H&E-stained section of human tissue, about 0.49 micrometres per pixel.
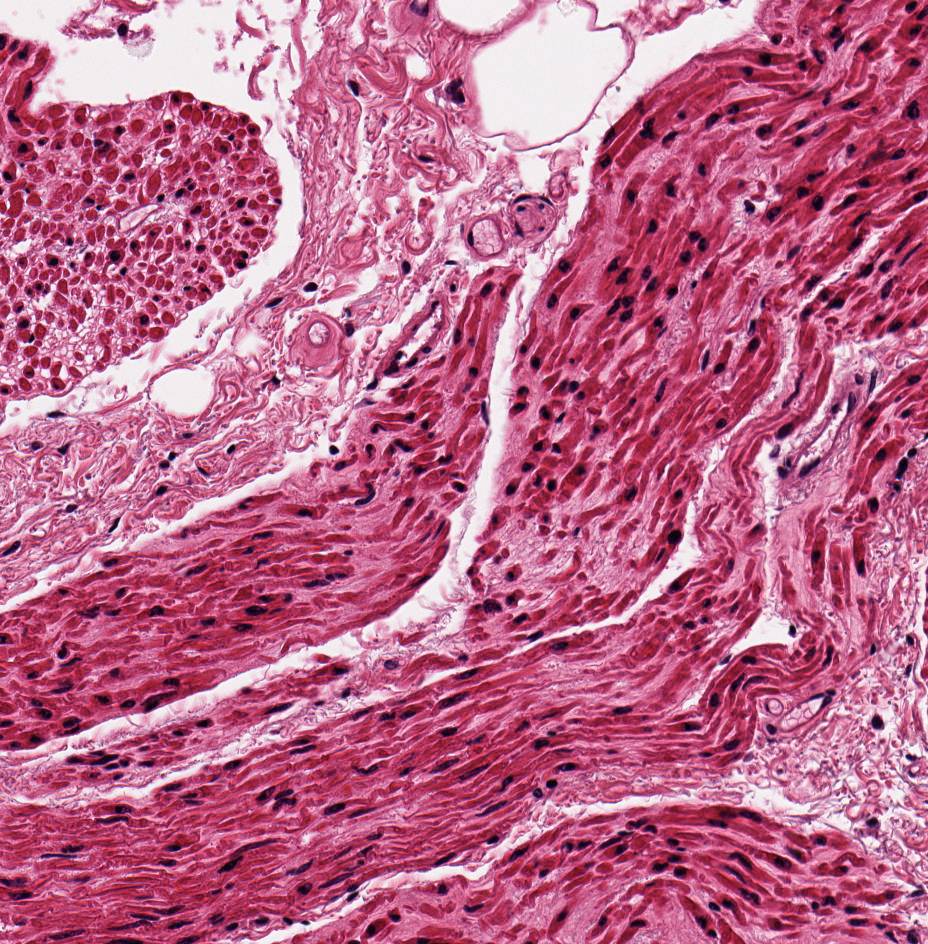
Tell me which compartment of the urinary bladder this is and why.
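What you're seeing is smooth muscle, in bundles running in different directions across most of the field. Follow one bundle: its nuclei are elongated and dark, lying along the cells, and the deep pink cytoplasm has no cross-striations.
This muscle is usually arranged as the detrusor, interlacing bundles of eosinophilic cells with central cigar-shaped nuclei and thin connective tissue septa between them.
Here pale pink, loose, wavy connective tissue lies between the bundles, mostly in the upper middle.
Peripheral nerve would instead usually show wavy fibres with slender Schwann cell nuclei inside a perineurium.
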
